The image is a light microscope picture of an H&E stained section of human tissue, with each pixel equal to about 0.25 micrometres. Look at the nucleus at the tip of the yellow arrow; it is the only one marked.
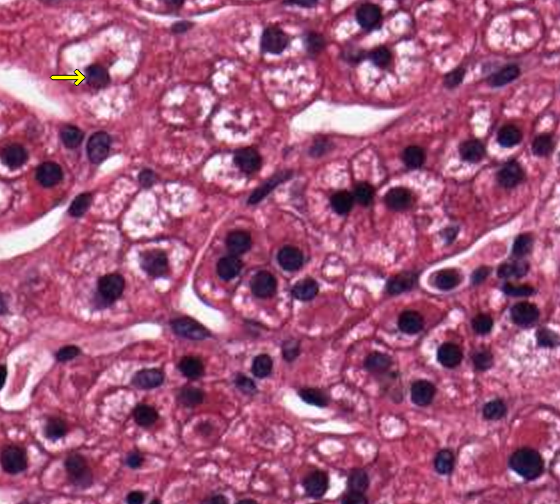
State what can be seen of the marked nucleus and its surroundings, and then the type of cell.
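The cytoplasm is pale and foamy, made up of many clear vacuoles separated by thin pink strands. The cell lies close to a narrow, elongated, empty vascular channel on its left side. This is an adrenal cortical cell.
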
